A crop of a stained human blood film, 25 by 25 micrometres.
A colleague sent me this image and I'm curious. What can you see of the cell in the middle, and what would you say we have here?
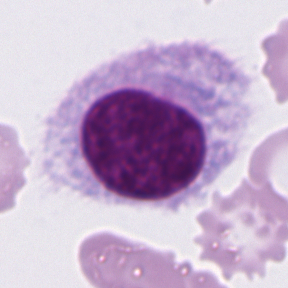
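Looking first at the nucleus: it is oval, about 11 by 9 micrometres, with a smooth outline and no lobes. Its chromatin is dark purple and coarsely patchy. It sits low, so the abundant, pale grey-blue cytoplasm forms a wider band above it than below. I'd call this a hairy cell.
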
